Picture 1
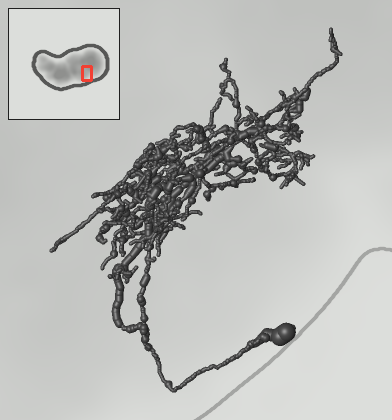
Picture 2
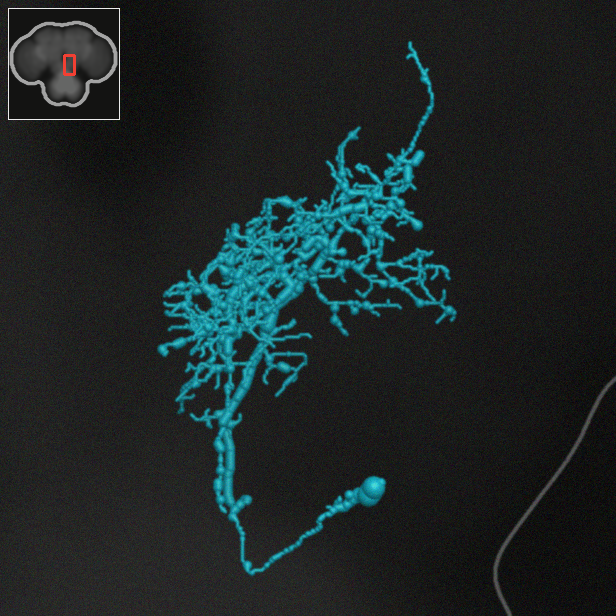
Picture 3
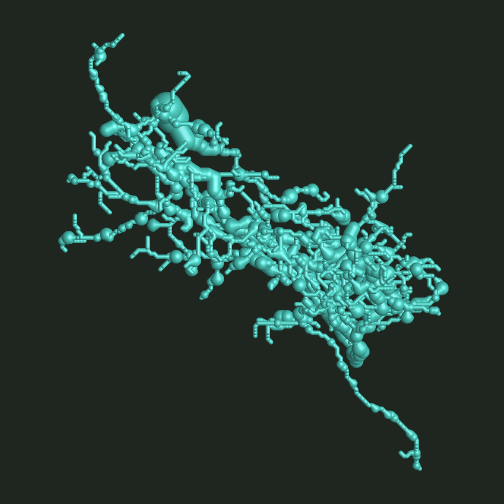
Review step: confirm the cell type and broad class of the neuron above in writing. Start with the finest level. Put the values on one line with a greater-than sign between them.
GNG195 > central-brain intrinsic neuron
